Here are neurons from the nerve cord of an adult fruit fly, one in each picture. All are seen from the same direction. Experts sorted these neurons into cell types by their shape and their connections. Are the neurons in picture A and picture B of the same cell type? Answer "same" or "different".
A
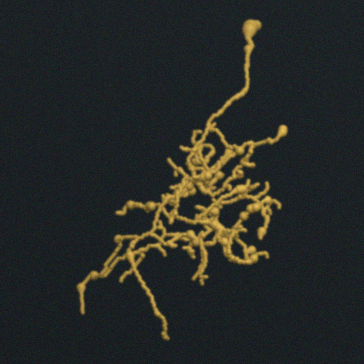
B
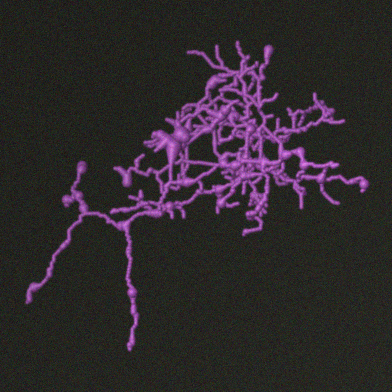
same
